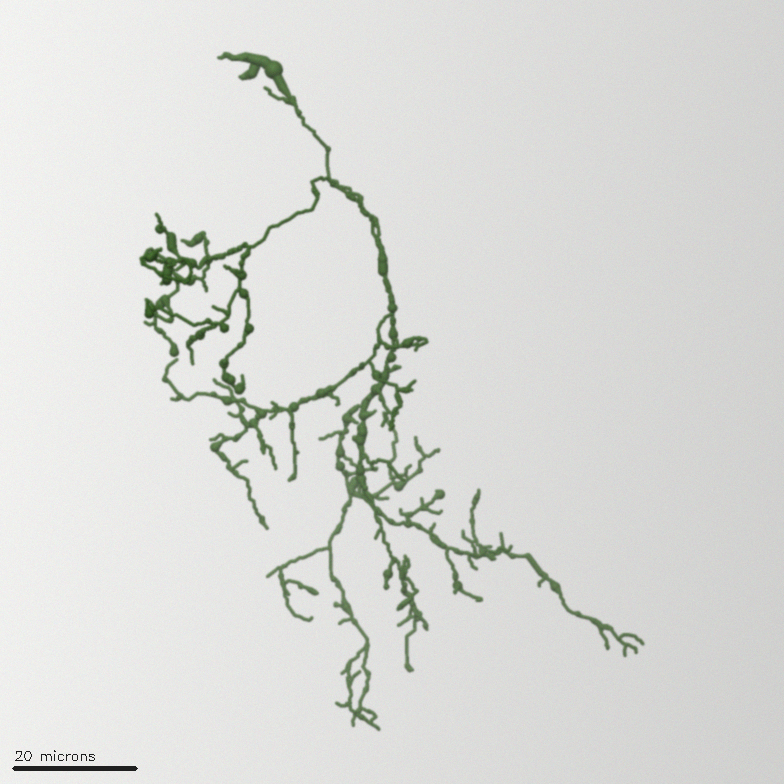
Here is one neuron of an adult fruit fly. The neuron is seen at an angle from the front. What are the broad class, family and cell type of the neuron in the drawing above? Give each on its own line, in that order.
central-brain intrinsic neuron
hemilineage LHd2
LHPD3c1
